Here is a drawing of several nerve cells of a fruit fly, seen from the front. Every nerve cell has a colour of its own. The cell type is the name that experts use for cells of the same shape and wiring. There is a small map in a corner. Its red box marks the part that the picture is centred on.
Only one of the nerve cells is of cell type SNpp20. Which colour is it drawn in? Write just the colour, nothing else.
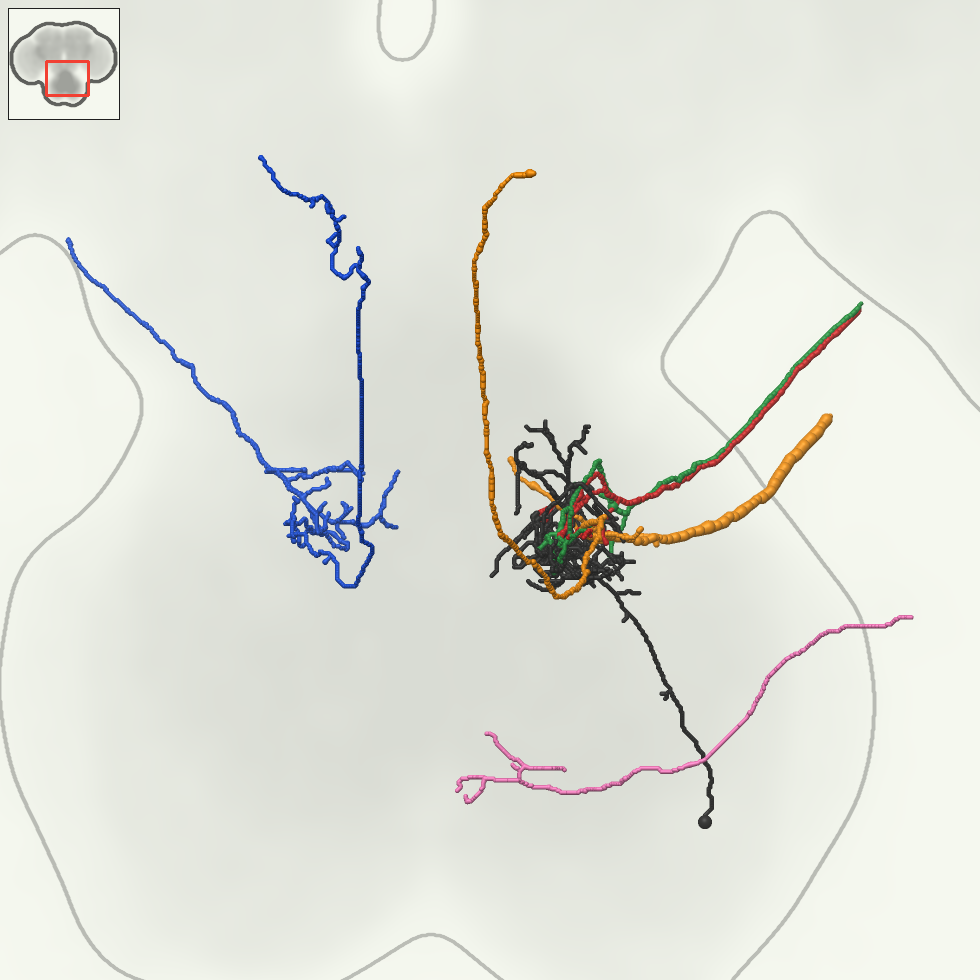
green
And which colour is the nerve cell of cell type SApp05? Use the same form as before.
red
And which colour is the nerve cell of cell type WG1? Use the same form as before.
pink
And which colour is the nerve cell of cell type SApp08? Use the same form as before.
orange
